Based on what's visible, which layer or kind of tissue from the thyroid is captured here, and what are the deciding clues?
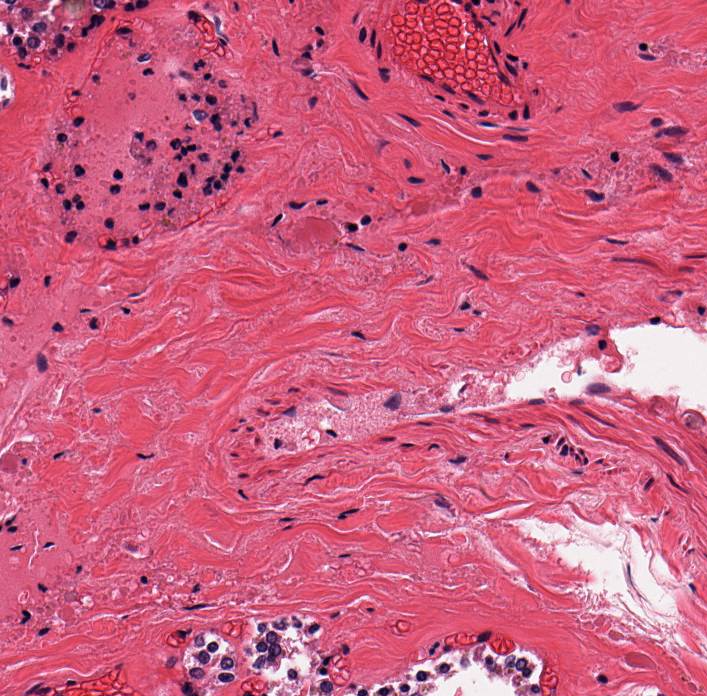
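What you're looking at is dense connective tissue. Most of the field is dense, wavy, eosinophilic collagen bundles, with only sparse elongated dark spindle nuclei scattered between them.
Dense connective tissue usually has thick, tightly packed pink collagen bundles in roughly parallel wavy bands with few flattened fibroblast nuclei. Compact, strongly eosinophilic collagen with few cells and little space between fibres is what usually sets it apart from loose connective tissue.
Up in the upper left there's a rounded zone of pale pink amorphous material holding many clustered small dark nuclei, and there's no epithelium anywhere.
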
